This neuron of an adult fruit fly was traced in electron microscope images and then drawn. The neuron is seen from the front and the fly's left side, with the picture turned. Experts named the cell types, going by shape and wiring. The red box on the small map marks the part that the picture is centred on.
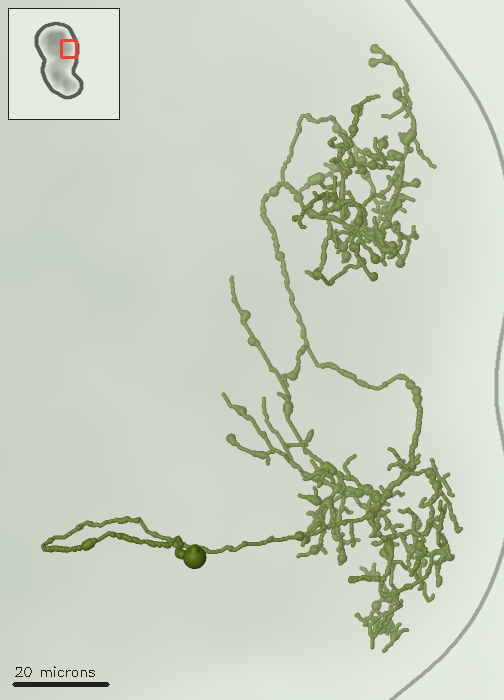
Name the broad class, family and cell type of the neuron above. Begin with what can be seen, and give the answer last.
The cell body can be seen at the bottom of the picture. By the scale bar it is about 130 microns tall in this view. This is a central-brain intrinsic neuron. Its family is hemilineage SIPa1_ventral. The cell type is LHAV6a8.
